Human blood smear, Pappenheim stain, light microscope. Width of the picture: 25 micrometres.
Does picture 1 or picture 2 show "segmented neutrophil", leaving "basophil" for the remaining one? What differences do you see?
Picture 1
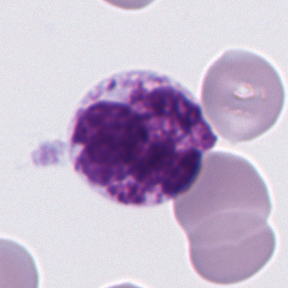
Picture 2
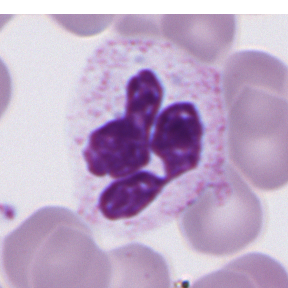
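Picture 1 shows a basophil; picture 2 shows a segmented neutrophil. In picture 1, coarse dark purple granules of uneven size lie over both the nucleus and the cytoplasm.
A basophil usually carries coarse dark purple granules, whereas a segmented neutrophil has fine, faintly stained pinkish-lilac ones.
In picture 2, by contrast, fine pinkish-violet granules are scattered through plentiful, very pale cytoplasm.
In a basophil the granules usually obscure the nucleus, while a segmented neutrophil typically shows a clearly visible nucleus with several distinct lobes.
Accordingly, the irregular, lumpy nucleus in picture 1 is partly hidden beneath its granules, while in picture 2 the nucleus stands out as several separate lobes of dense, dark purple chromatin.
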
